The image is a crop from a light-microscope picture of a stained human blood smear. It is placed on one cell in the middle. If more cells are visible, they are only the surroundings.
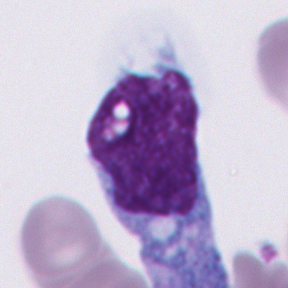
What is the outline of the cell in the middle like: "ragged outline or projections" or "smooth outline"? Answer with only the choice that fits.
Ragged outline or projections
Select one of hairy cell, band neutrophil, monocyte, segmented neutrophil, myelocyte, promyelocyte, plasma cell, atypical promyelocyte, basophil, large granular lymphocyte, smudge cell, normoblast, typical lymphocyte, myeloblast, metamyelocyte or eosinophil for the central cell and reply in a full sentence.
Present in the middle of the crop is a monocyte.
